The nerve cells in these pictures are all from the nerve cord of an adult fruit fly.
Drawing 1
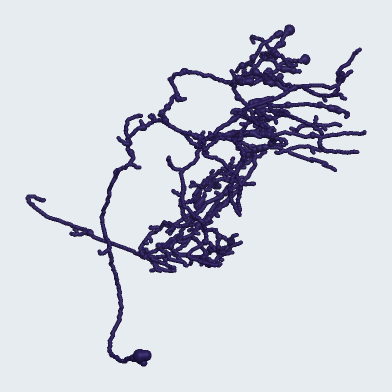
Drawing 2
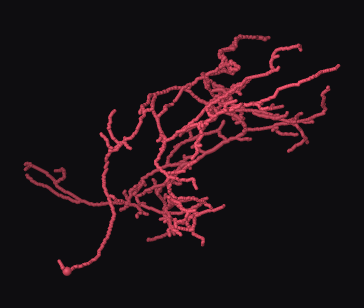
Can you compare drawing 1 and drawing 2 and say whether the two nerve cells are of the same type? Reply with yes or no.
yes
